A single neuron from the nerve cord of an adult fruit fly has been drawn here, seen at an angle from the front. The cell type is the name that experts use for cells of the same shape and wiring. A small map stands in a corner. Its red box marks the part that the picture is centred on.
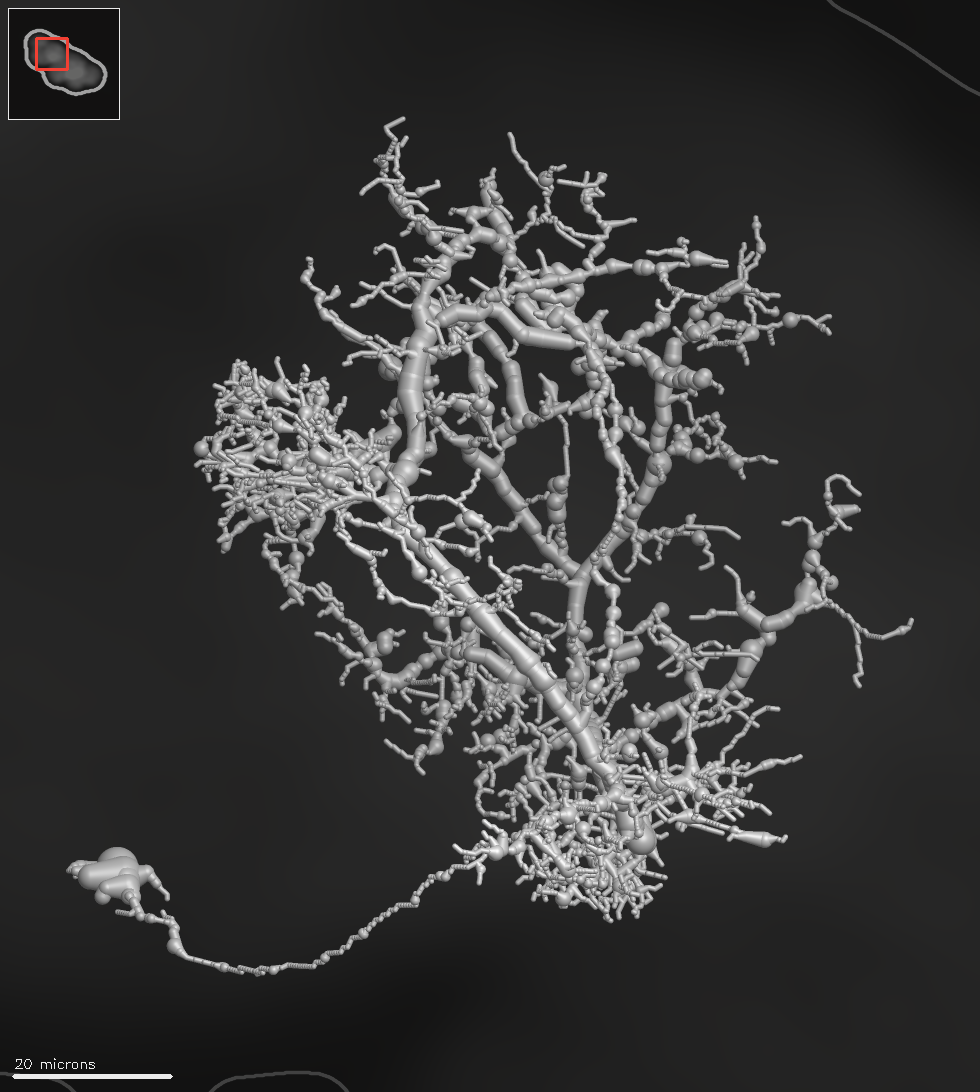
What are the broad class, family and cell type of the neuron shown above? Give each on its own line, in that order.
nerve-cord intrinsic neuron
hemilineage 14A
IN14A004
